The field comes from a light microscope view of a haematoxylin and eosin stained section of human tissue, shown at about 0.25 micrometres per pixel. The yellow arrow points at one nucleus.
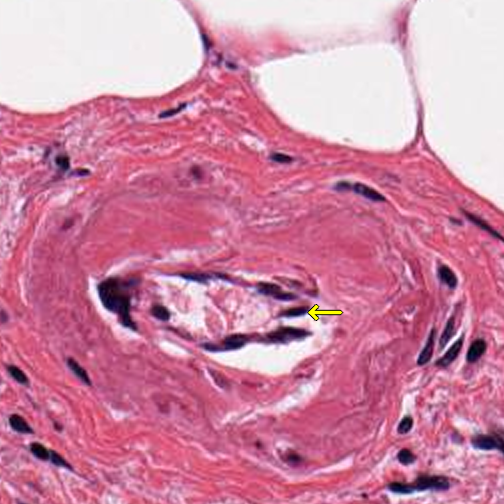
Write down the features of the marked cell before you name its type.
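The nucleus is long and thin, drawn out lengthwise along the edge of a narrow lumen. The nucleus stains dark and evenly, with no inner detail visible. Almost no cytoplasm can be seen apart from the nucleus. It lies alongside other long, dark nuclei lining the same lumen. The marked nucleus belongs to an endothelial cell.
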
